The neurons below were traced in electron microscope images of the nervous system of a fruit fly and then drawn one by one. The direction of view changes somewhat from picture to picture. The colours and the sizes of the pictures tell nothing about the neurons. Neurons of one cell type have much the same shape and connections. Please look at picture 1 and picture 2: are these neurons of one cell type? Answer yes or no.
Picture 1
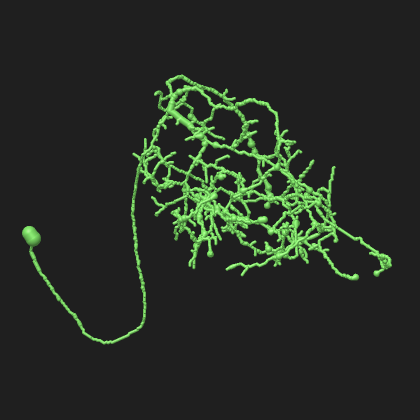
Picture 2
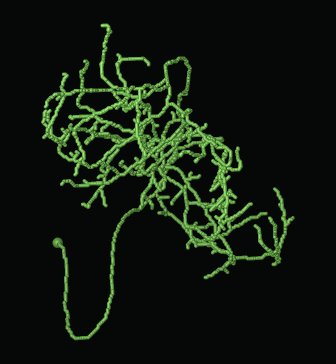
yes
